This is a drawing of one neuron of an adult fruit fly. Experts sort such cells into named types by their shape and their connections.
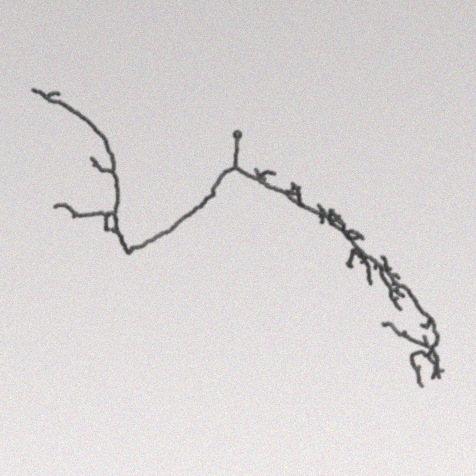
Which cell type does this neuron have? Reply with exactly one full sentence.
The cell type that fits this neuron is MeVP15.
